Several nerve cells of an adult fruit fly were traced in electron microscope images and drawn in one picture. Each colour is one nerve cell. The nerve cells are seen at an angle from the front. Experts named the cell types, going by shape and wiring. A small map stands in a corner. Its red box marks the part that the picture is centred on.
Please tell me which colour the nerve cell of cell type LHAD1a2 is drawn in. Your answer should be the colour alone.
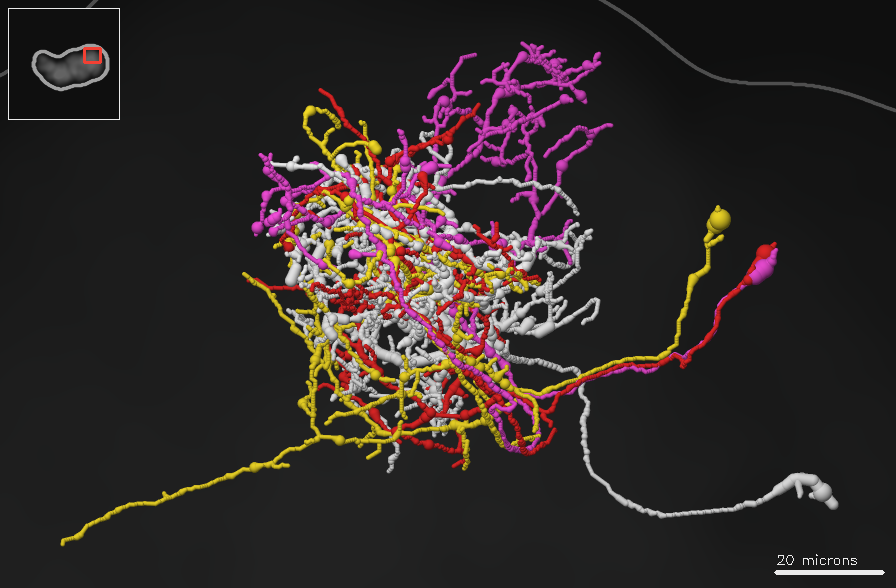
red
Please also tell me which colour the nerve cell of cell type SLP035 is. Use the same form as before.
yellow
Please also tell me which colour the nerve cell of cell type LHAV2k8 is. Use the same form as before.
white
